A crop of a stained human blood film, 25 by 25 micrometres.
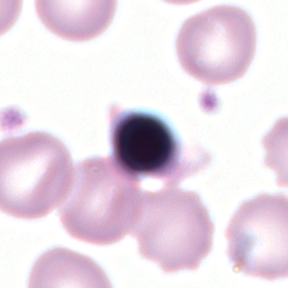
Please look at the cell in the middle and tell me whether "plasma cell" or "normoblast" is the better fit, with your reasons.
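This is a normoblast rather than a plasma cell.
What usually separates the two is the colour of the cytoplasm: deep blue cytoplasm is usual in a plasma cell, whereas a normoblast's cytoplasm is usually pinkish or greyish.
The chromatin here is very dark and dense, with no visible pattern, and no nucleoli can be seen. No granules are visible in the cytoplasm, and red cells touch the cell's lower edge.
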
